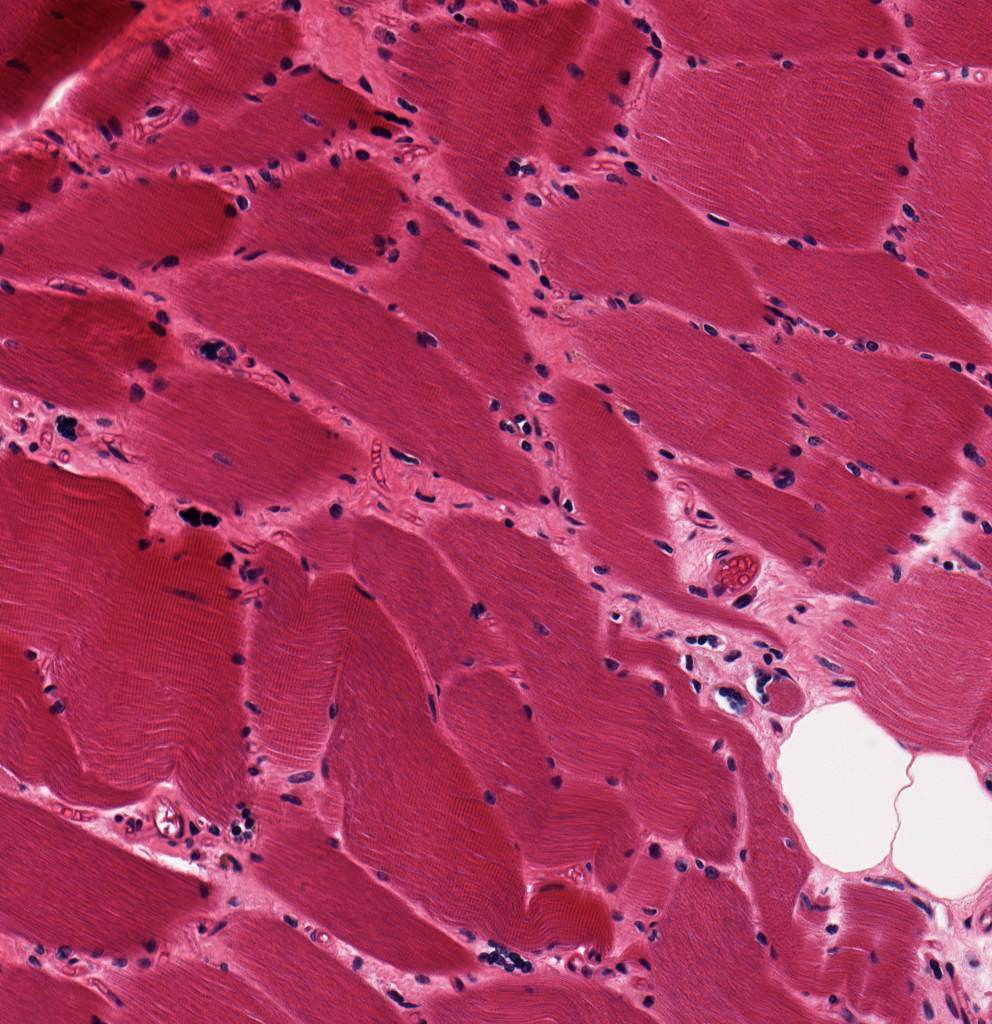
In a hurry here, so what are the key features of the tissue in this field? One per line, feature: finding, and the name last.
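Cross-striations: clearest in the fibres at lower left
Nuclei: dark, flattened, at the fibre edges
Fibre width: varies noticeably from fibre to fibre
Fat cells: two, empty white spaces at lower right
Tissue: skeletal muscle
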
